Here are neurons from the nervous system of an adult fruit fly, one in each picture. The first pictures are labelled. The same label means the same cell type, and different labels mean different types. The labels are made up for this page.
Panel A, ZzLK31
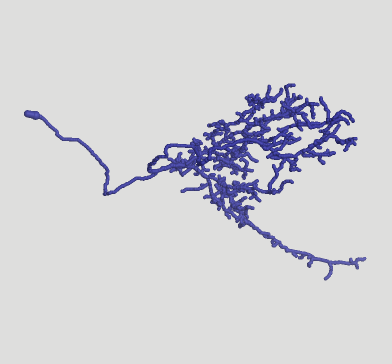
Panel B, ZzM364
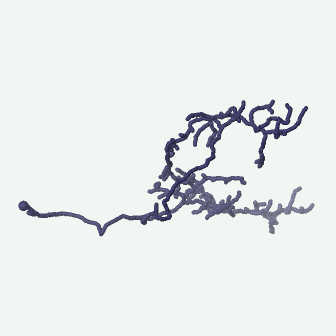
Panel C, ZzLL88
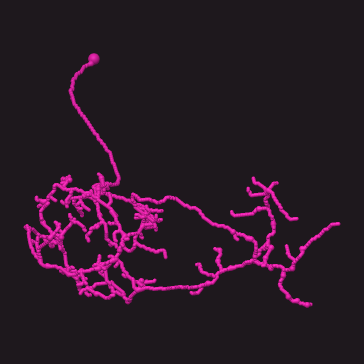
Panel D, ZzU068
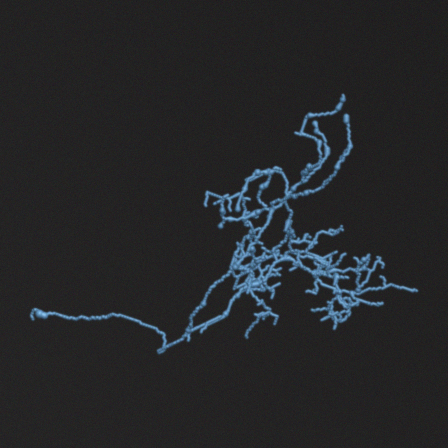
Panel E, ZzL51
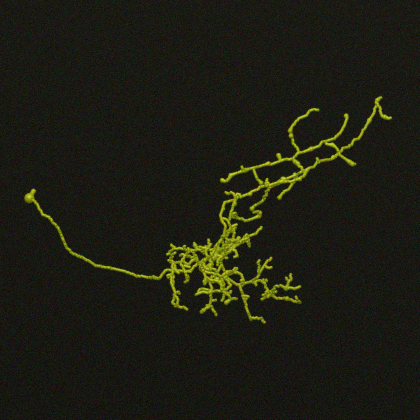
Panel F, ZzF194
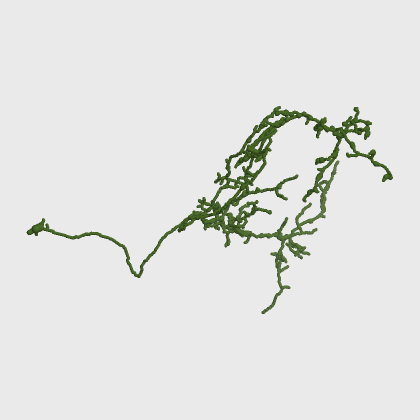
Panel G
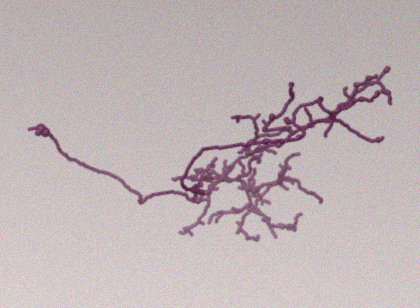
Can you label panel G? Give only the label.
ZzU068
